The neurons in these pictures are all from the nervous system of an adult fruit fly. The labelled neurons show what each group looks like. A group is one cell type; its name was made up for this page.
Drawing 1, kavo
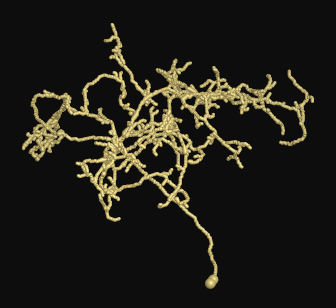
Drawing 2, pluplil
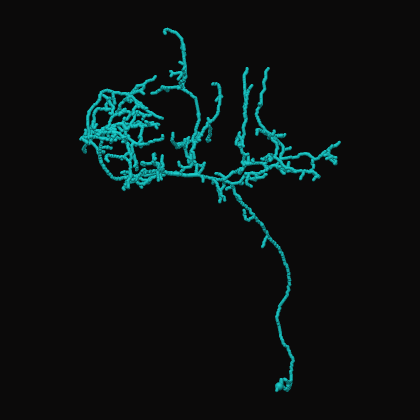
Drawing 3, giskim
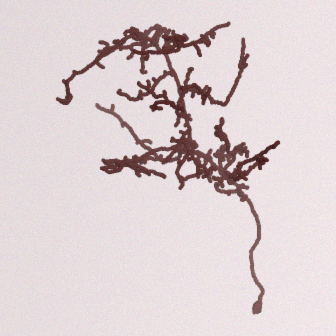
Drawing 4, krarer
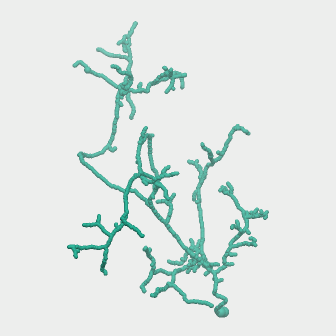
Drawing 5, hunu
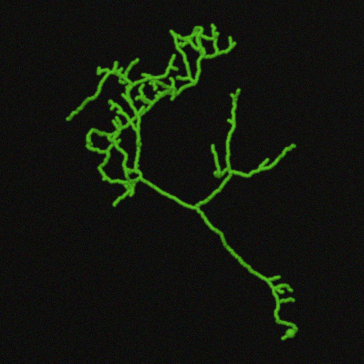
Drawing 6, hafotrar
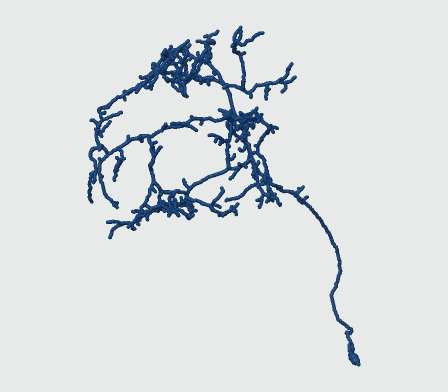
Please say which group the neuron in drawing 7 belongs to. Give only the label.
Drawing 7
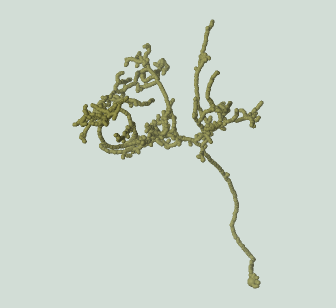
pluplil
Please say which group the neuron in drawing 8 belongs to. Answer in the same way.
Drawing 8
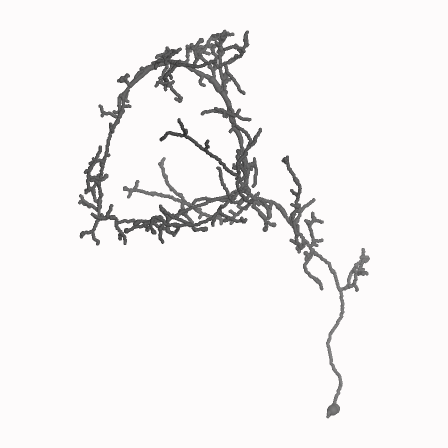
giskim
